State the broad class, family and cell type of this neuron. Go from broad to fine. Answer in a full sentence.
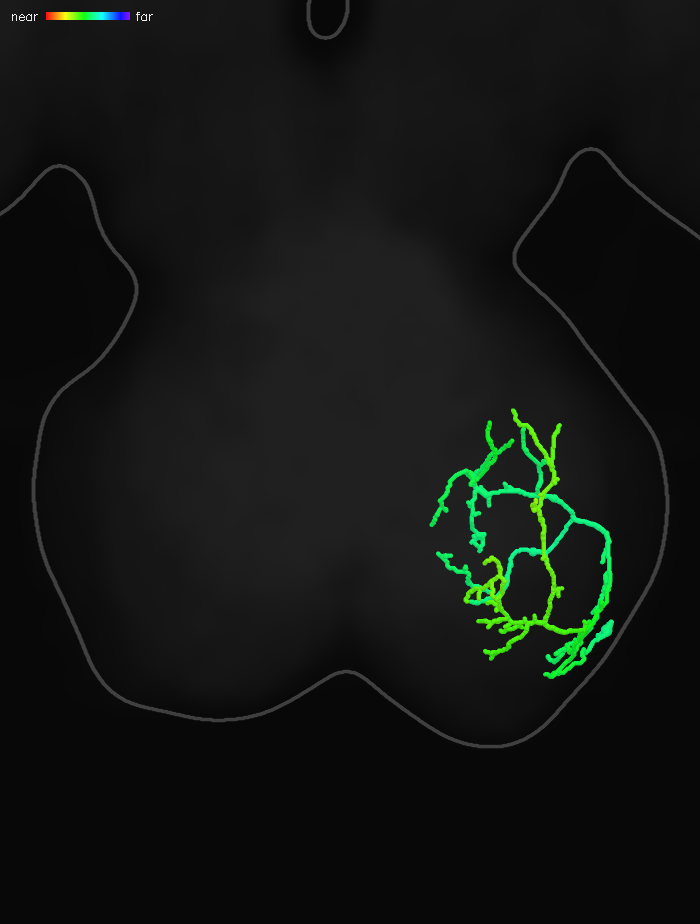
A nerve-cord intrinsic neuron of hemilineage 13A, type IN13A036.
